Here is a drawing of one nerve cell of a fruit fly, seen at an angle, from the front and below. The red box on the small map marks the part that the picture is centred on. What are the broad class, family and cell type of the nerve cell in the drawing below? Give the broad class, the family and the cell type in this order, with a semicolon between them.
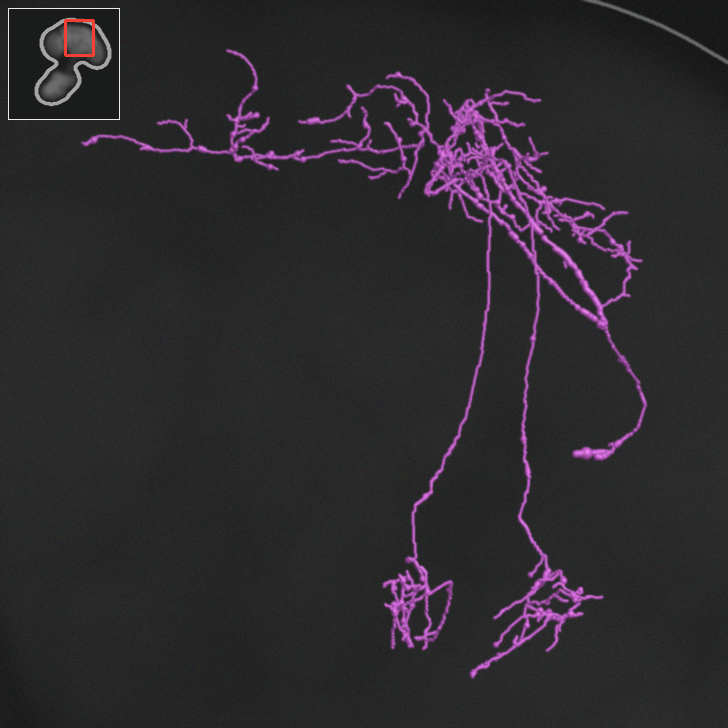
central-brain intrinsic neuron; hemilineage SMPpv2_dorsal; SMP582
